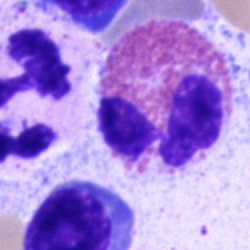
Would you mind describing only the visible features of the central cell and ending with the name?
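Nucleus split into two separate lobes, both lying in the lower half of the cell. Cytoplasm packed with coarse pinkish-red granules, the bulk of it above the nucleus. Cell: eosinophil.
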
